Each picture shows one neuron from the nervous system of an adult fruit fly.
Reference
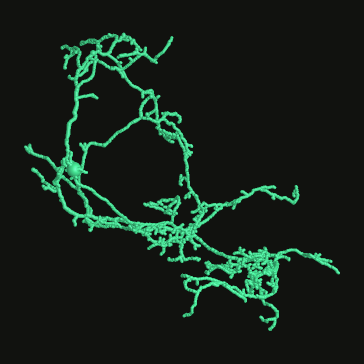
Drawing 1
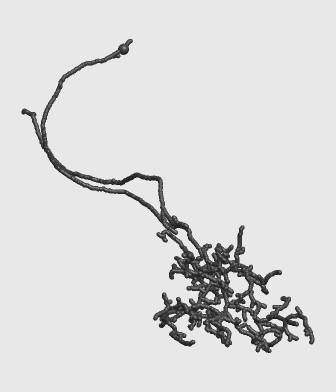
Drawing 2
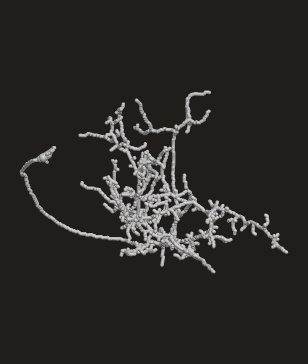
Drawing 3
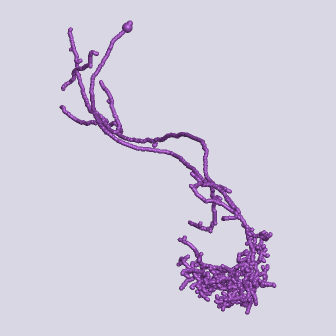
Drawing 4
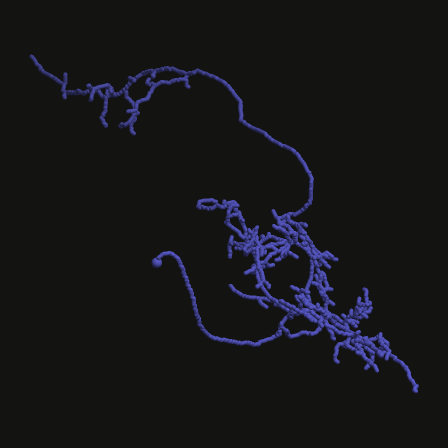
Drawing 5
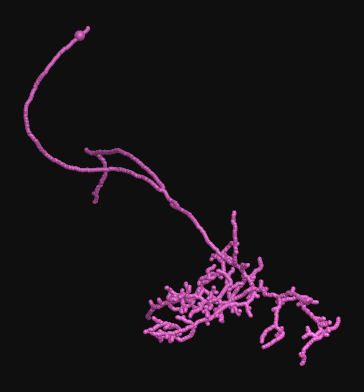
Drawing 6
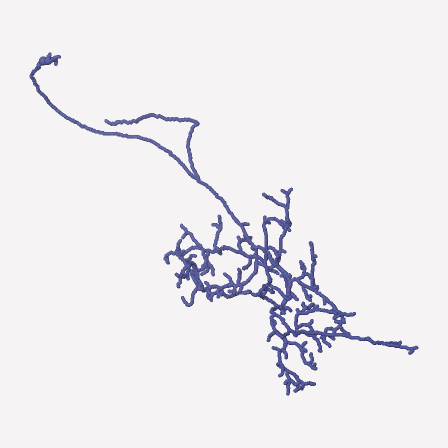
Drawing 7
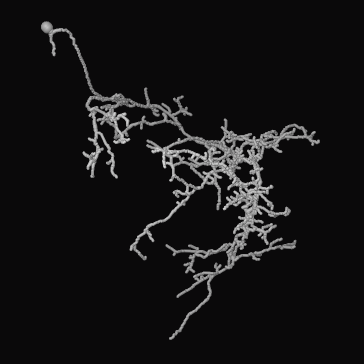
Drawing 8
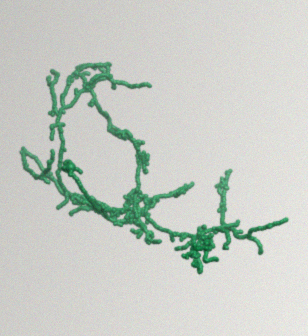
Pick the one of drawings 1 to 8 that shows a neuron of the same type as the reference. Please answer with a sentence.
Drawing 8 is of the same cell type.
